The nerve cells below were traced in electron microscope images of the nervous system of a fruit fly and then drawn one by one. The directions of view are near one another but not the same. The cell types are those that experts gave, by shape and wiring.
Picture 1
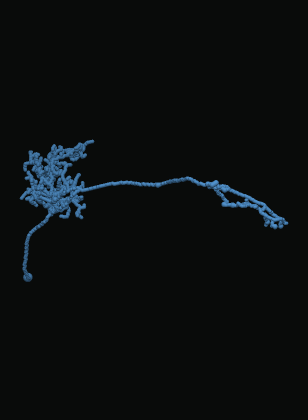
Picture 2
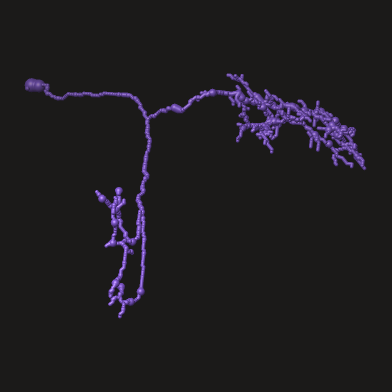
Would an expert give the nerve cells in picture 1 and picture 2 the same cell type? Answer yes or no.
yes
